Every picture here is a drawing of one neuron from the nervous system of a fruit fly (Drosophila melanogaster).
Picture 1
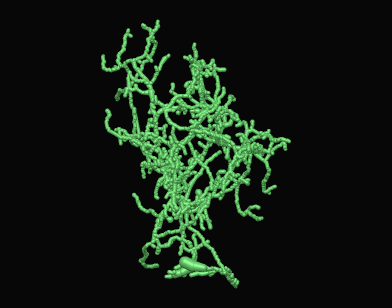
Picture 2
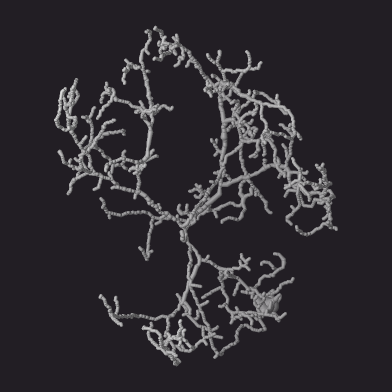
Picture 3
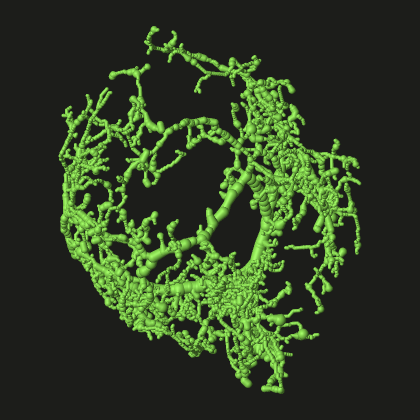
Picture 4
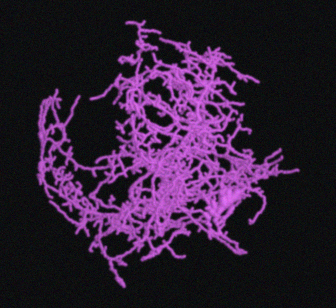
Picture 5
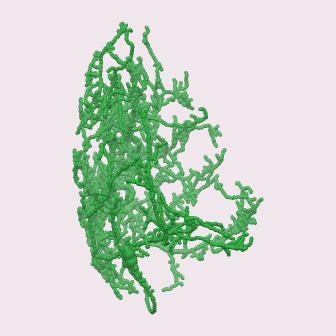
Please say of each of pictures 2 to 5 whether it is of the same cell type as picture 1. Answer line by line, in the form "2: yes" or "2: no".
2: no
3: yes
4: yes
5: no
